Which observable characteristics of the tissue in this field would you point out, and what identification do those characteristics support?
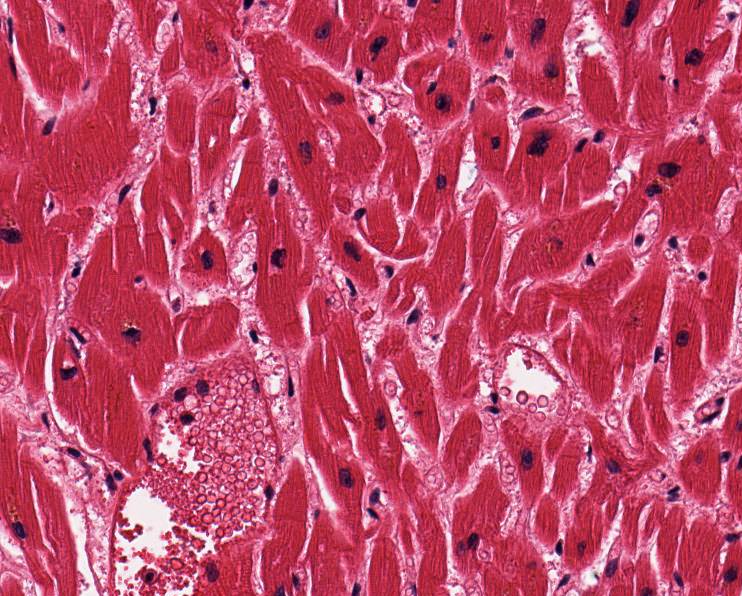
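Field: branching cardiac muscle fibres throughout, cut at varying angles, pale loose interstitium between. Small golden-brown granules clustered at nuclear poles in some fibres. Lower left: vessel packed with red blood cells. No fat cells. Tissue: left ventricle of the heart.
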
